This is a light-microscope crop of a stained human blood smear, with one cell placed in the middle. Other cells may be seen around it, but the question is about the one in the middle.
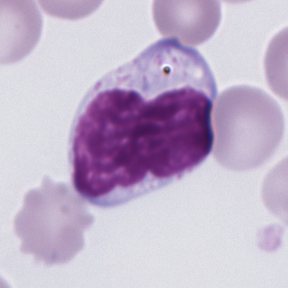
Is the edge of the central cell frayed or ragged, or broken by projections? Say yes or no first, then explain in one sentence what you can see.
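No. The cell outline is smooth, without surface projections.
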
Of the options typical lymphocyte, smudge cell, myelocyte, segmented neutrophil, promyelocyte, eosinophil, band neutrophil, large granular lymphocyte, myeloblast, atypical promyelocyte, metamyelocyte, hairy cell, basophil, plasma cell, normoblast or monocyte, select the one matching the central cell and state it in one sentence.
In this smear crop, the middle cell is a large granular lymphocyte.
